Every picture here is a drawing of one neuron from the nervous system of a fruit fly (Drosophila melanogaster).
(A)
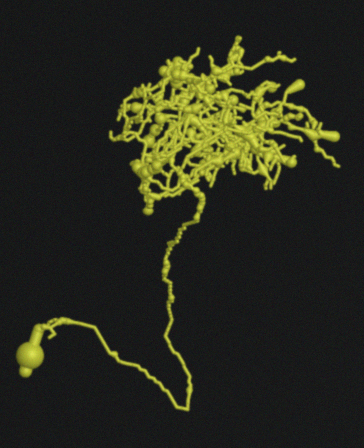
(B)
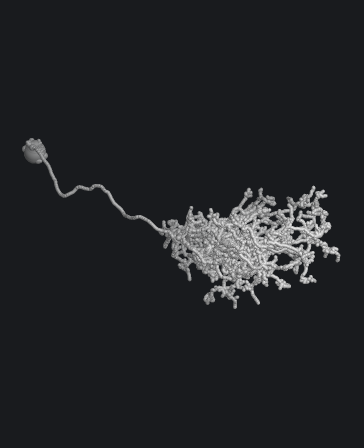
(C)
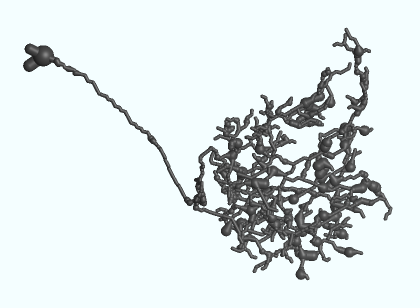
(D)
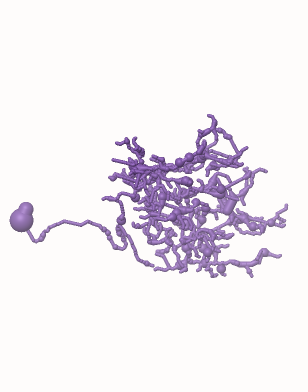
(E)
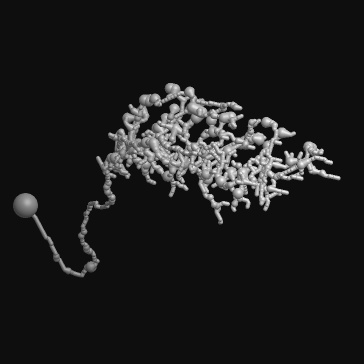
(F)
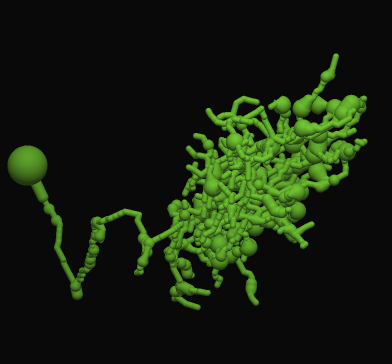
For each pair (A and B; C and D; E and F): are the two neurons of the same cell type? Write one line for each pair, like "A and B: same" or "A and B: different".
A and B: different
C and D: same
E and F: same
